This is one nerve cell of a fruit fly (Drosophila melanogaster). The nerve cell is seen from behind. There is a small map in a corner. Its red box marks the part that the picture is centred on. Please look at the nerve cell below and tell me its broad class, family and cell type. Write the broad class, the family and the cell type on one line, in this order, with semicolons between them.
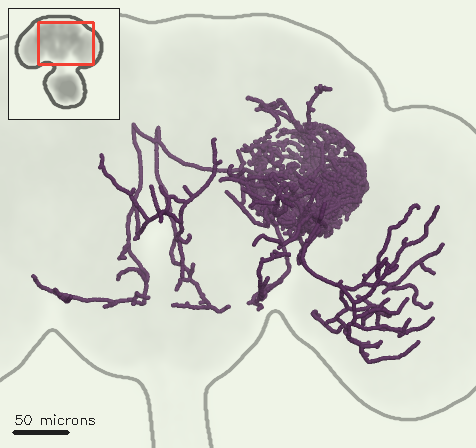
central-brain intrinsic neuron; LPT; LPT60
